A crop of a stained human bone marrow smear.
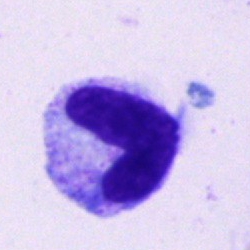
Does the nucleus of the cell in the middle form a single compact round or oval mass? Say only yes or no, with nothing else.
No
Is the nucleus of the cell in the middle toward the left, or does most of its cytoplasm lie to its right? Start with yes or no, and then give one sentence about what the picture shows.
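No. The nucleus lies toward the upper right part of the cell.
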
